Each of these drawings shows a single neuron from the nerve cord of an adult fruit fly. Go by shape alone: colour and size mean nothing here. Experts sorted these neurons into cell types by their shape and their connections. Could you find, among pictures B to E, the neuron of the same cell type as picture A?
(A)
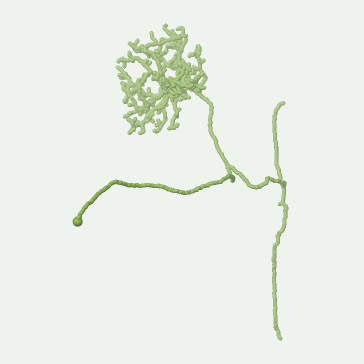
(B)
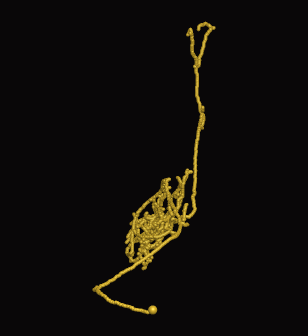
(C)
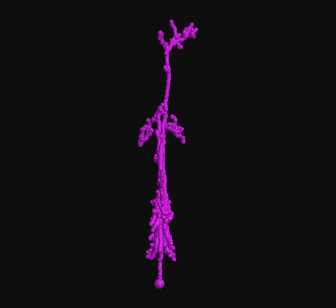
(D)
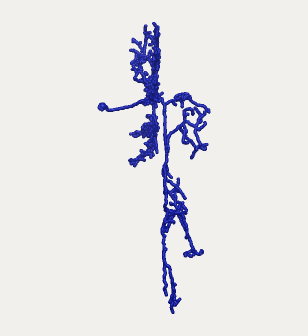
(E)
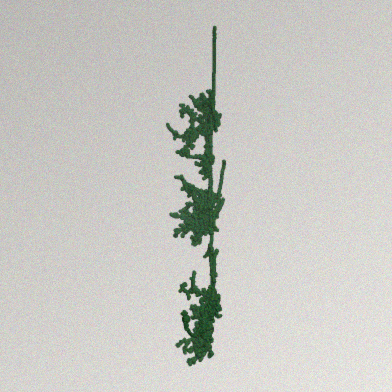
Picture B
